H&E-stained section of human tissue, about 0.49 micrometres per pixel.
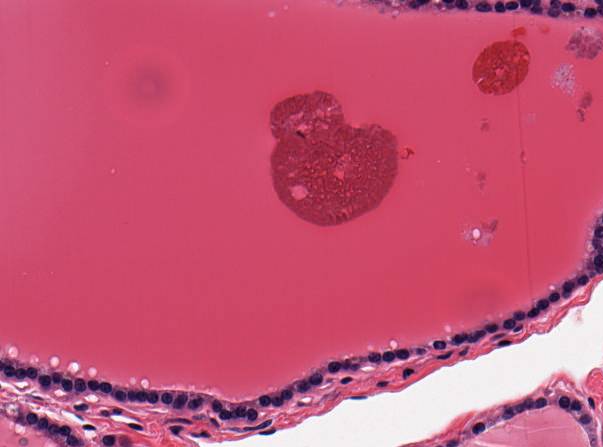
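Thyroid, haematoxylin and eosin. Most of the field is taken up by one large lumen filled with homogeneous pink material. Along its lower edge the lumen is lined by a single layer of flattened to low cuboidal cells. In the upper right of the lumen lies a second, smaller, dark red rounded clump. Parts of neighbouring lined spaces show at the top edge and lower right corner.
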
